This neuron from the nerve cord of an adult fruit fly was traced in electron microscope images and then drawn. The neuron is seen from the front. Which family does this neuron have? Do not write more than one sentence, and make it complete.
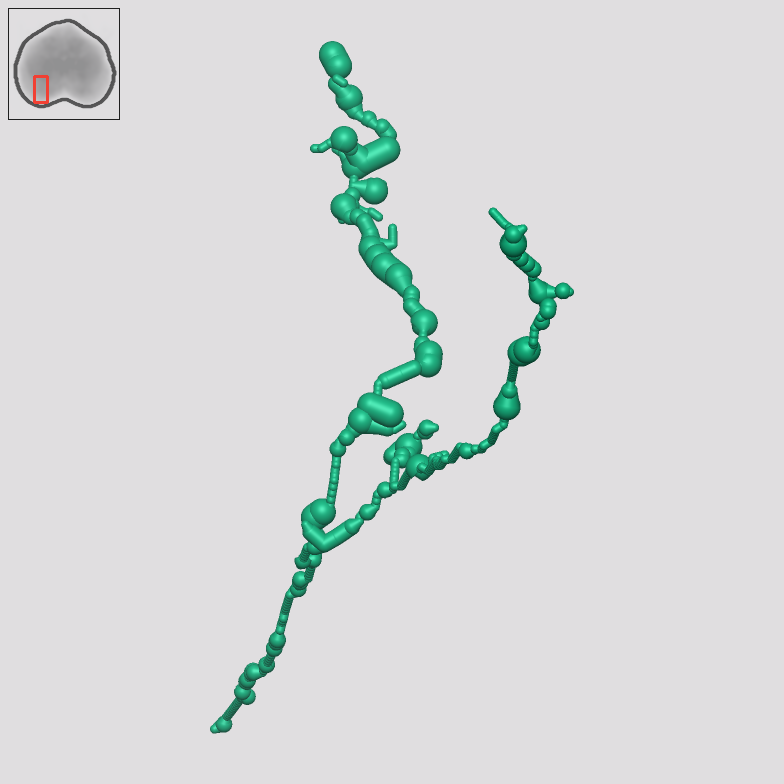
Under family class mechanosensory proprioceptive sits this neuron.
